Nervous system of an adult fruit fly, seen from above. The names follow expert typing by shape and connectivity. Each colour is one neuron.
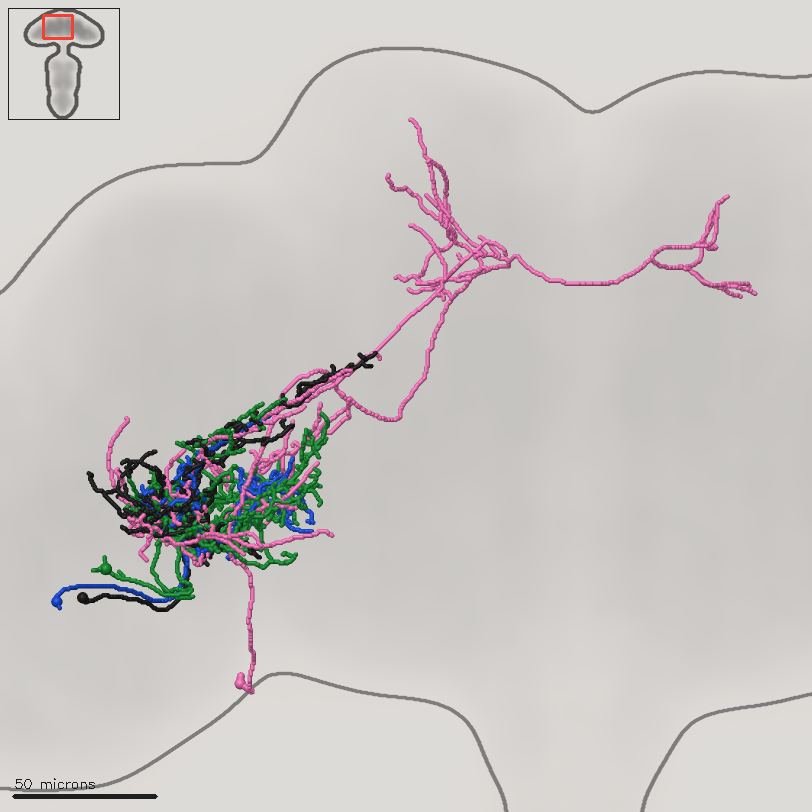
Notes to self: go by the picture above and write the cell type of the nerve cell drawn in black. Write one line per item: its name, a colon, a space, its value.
cell type: LHPV2d1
